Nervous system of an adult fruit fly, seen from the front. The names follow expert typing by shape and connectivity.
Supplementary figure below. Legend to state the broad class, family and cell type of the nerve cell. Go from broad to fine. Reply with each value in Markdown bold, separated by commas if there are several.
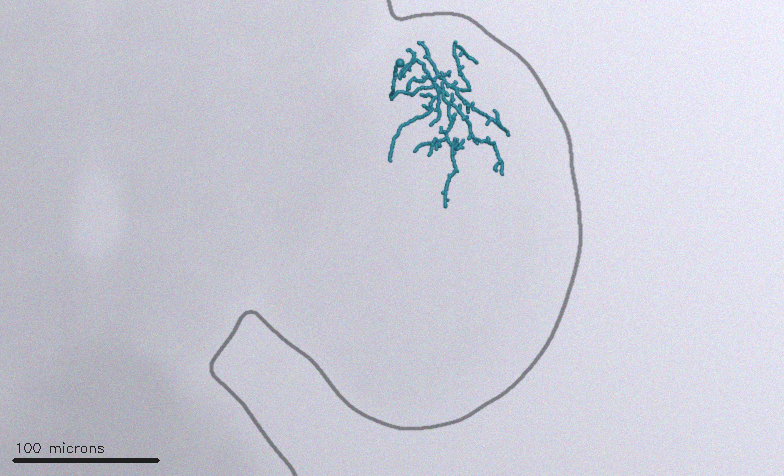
**optic-lobe intrinsic neuron**, **Cm**, **Cm12**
